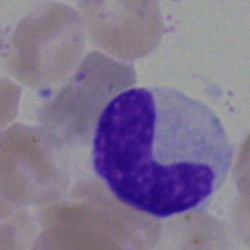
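Band neutrophil, the central cell of a stained human bone marrow smear. Its outline is roughly round and smooth. Note the nucleus, bent into a thick C or horseshoe with its hollow turned toward the upper right of the cell, and with no nucleoli visible.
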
